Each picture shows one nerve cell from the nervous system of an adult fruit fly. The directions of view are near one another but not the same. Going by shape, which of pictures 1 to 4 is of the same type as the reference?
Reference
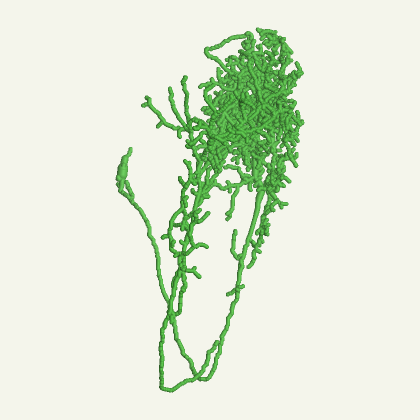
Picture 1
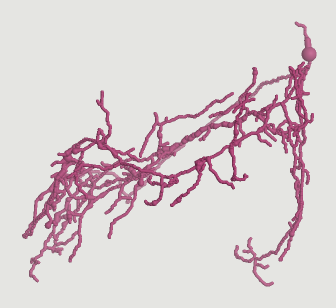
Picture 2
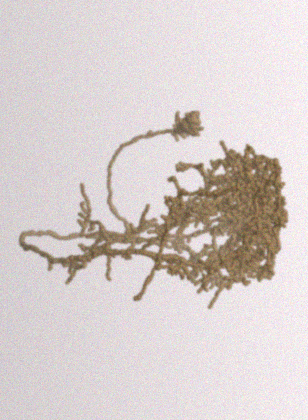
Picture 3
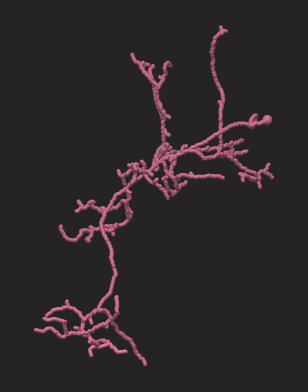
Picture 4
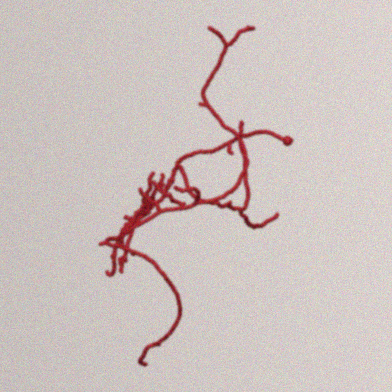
Picture 2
